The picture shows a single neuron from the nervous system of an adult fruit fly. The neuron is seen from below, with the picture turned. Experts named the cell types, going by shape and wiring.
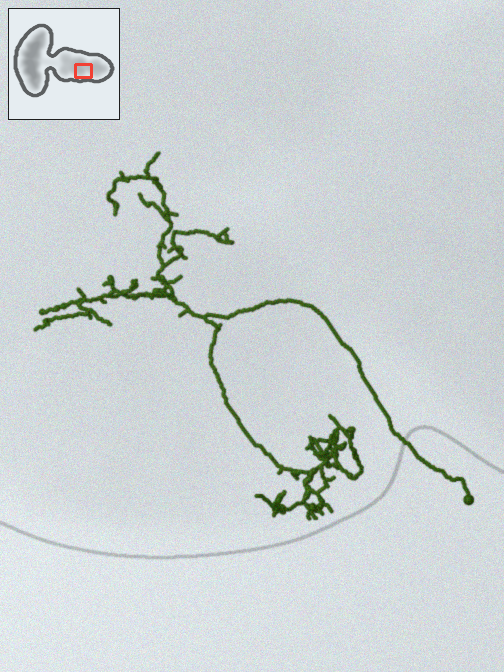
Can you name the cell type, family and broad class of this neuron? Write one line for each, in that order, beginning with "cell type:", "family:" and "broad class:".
cell type: IN21A095
family: hemilineage 21A
broad class: nerve-cord intrinsic neuron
